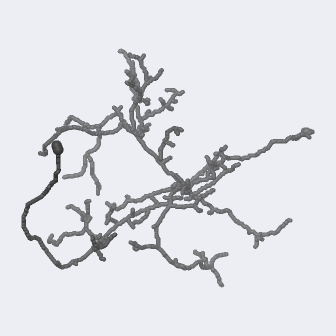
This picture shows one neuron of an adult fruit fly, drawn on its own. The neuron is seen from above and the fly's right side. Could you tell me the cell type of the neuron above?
IN20A.22A055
